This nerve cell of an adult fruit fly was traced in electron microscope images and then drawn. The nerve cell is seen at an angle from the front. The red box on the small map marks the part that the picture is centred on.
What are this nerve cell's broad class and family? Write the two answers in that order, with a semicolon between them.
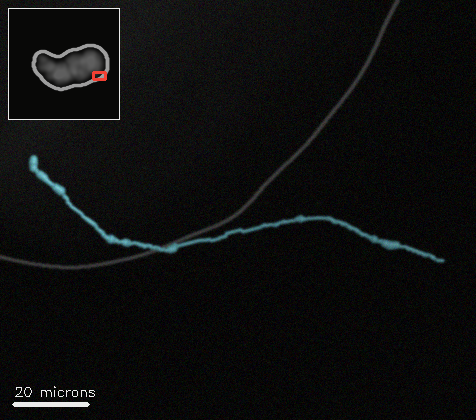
photoreceptor or other optic-lobe sensory neuron; class visual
